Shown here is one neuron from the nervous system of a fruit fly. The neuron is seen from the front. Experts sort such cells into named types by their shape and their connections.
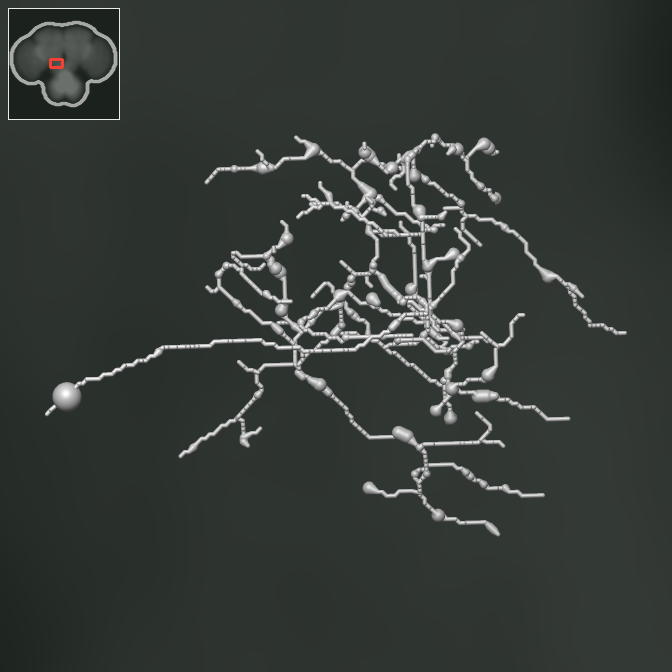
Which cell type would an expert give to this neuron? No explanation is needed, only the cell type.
GNG383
